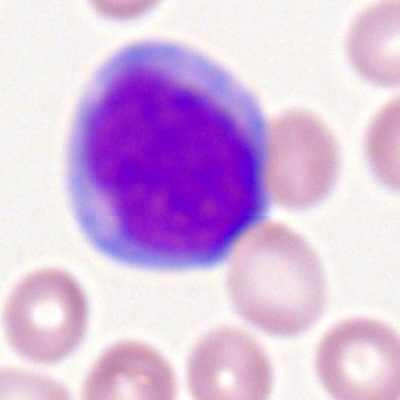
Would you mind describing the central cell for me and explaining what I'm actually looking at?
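A smooth, roughly rounded outline without surface projections bounds the cell. Several small paler spots lie in the lower part of the nucleus. A narrow blue rim of cytoplasm, with no visible granules, surrounds the nucleus. The cell is a myeloblast.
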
